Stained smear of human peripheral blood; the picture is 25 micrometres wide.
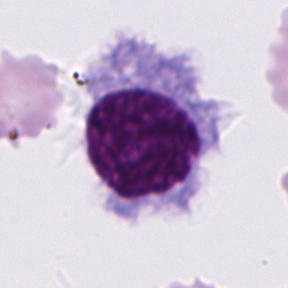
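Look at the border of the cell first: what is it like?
It is ragged, with fine hair-like projections.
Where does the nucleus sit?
Off-centre, towards the lower left, and its chromatin stains dark purple throughout.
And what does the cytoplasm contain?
No granules are visible there.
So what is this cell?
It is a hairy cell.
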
